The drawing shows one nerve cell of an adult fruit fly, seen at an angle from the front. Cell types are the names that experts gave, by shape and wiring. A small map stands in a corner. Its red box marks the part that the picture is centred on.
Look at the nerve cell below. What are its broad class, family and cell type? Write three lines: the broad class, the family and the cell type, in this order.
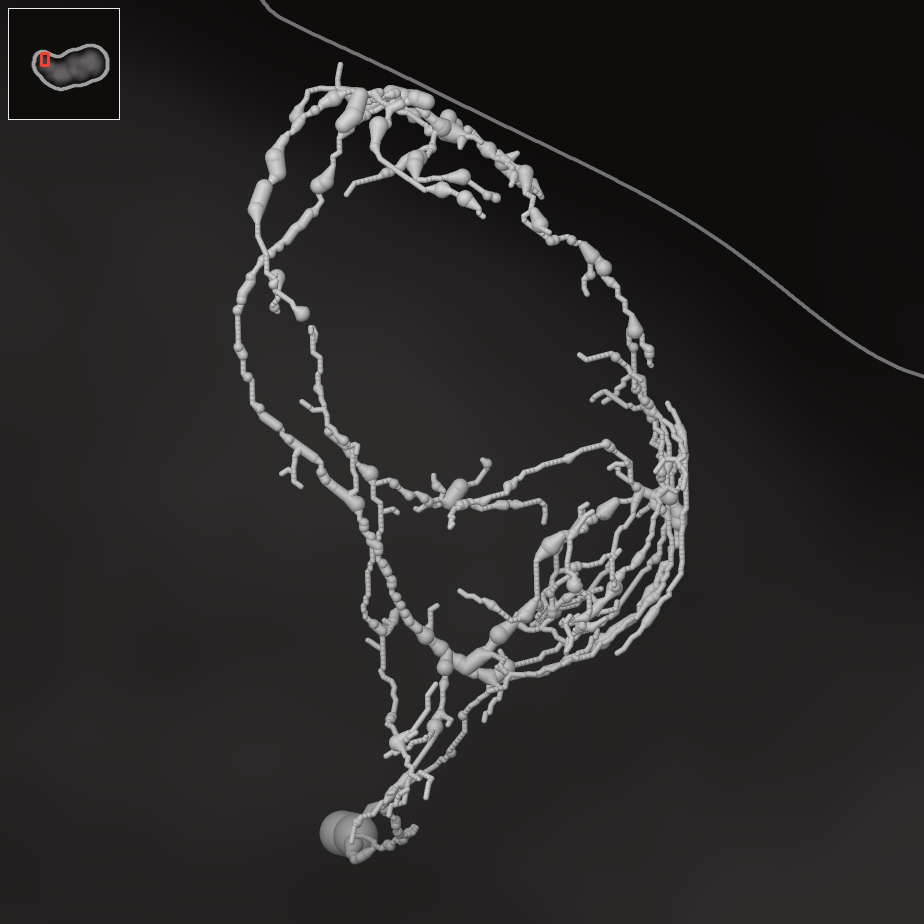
nerve-cord intrinsic neuron
hemilineage 02A
IN02A044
